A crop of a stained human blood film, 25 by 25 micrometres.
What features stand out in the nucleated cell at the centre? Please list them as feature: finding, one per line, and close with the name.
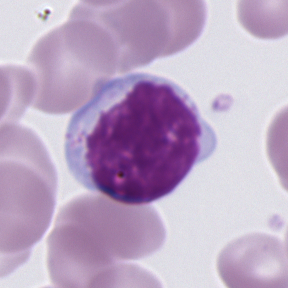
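Chromatin: dense, dark purple, coarsely clumped
Cytoplasm: pale blue rim, widest on the left
Granules: a few small reddish-purple ones at the left edge of the cytoplasm
Outline: small blunt bulge of cytoplasm on the right
Cell size: about 12 micrometres across
Nucleus: about 70% of the cell's area
Name: large granular lymphocyte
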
